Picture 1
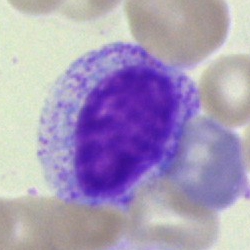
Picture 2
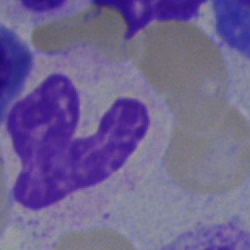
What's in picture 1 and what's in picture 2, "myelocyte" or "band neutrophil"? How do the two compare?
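That's the myelocyte in picture 1 and the band neutrophil in picture 2. The quickest split is the nucleus: in the band neutrophil it's bent into a U with both arms pointing upward.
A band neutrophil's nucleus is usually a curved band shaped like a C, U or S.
In the myelocyte the nucleus sits off-centre toward the right, and the rim of cytoplasm is widest on the left. Its chromatin is dark purple with patchy lighter areas, which gives it a clumped look. The cytoplasm differs a bit too: pale blue-grey in the myelocyte, pale greyish-lilac in the band neutrophil. The band neutrophil shows no nucleoli and no vacuoles, and its border is faint, blending into the background.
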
